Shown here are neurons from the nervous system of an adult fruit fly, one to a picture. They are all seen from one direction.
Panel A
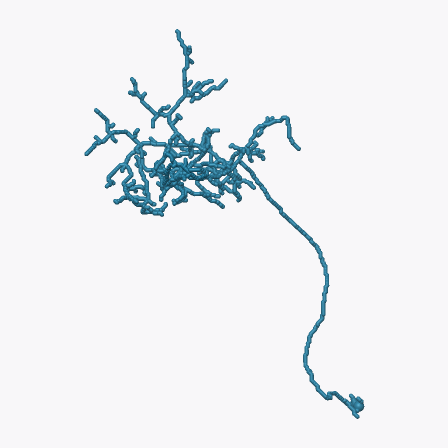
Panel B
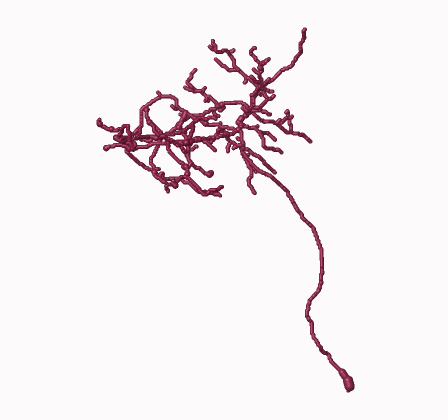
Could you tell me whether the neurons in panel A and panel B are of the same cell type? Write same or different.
same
